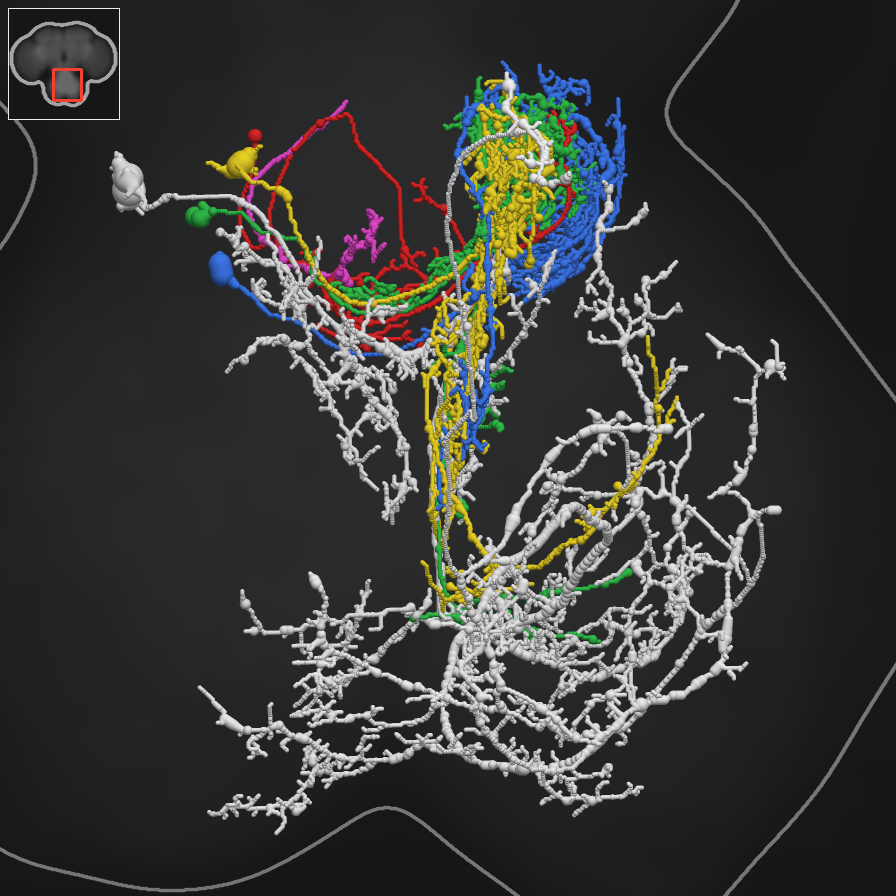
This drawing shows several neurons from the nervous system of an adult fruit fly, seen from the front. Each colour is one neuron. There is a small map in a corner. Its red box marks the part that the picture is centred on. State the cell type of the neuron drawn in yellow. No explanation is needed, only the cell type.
IN14A020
